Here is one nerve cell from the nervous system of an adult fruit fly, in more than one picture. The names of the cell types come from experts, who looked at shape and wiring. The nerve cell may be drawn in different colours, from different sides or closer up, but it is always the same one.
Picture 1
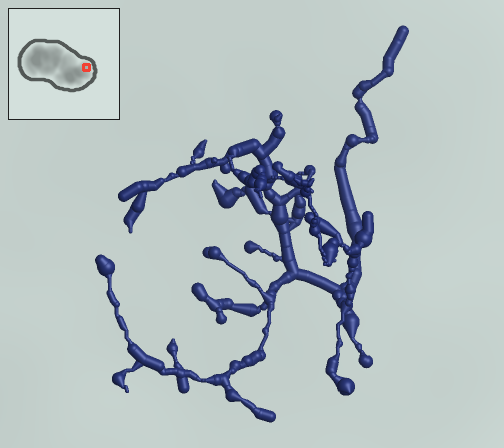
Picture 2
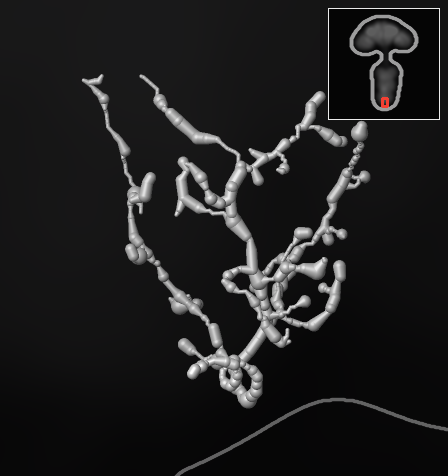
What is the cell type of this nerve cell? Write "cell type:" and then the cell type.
cell type: SNxx08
